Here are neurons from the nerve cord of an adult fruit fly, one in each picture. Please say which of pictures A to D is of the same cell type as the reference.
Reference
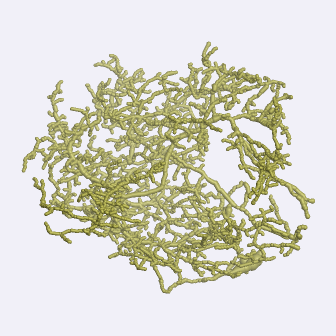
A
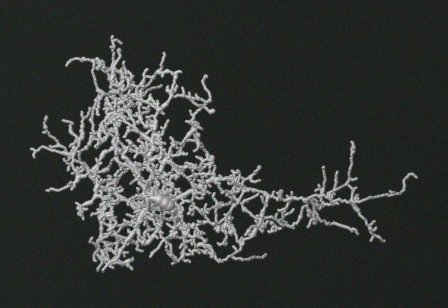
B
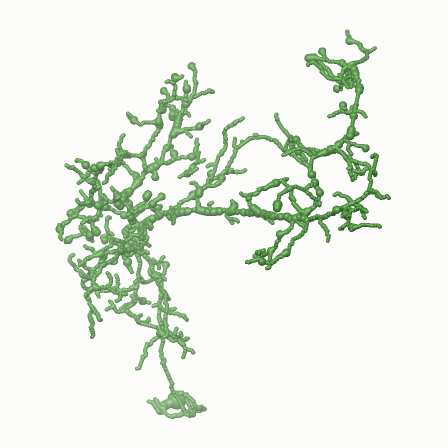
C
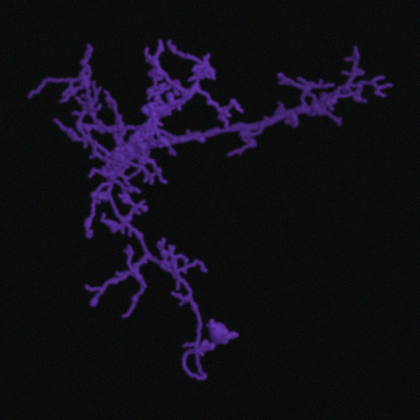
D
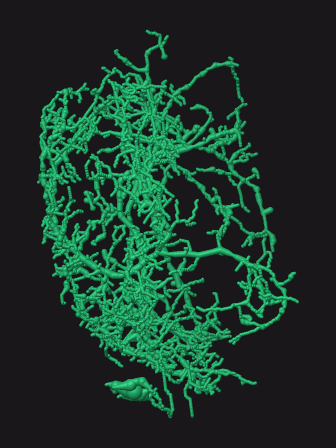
Picture D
